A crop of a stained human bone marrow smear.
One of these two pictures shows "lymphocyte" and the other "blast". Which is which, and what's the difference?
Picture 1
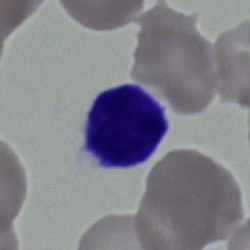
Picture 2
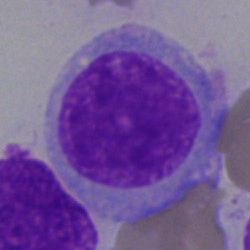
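The lymphocyte is in picture 1, the blast in picture 2. Both central cells are close to round, although the lymphocyte has a few slightly flattened, angular sides. The chromatin differs most: in the lymphocyte it is dense and dark, with almost no visible texture, while in the blast it is finely stippled, with only small darker patches rather than coarse blocks.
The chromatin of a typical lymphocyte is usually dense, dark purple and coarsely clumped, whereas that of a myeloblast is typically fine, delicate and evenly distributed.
Around the lymphocyte's dark-staining mass, little or no cytoplasm is visible, whereas the blast's nucleus fills most of the cell and leaves a narrow rim of cytoplasm all the way round. No nucleolus can be seen in the lymphocyte. Neither cell shows distinct granules.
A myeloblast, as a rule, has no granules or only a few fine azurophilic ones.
In picture 2, another nucleated cell with dark purple chromatin lies at the lower left, just beyond the edge of the blast.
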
